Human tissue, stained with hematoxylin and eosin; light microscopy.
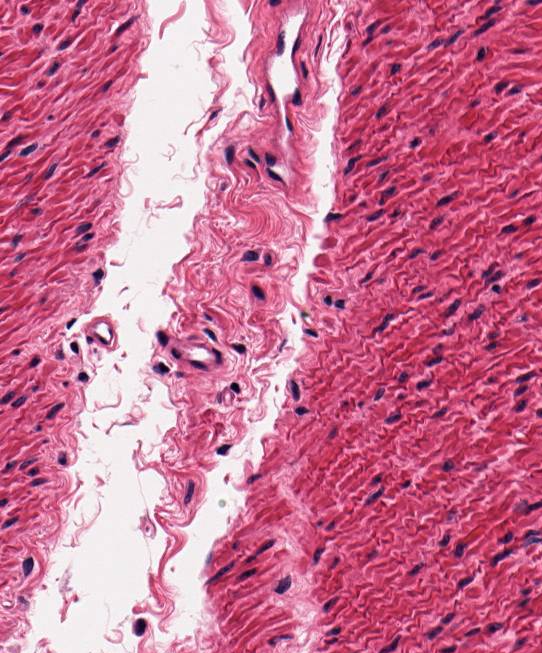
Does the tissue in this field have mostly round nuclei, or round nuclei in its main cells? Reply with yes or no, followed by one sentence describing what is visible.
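No. The nuclei within the muscle bands are elongated and darkly stained, lying singly and scattered among the fibres.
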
